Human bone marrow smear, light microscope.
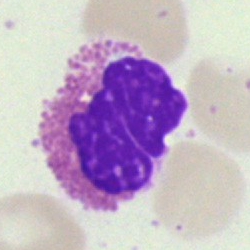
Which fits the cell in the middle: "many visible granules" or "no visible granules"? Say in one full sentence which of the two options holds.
Many granules are visible within its cytoplasm.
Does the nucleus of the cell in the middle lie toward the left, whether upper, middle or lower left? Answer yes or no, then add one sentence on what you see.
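No. The granular cytoplasm lies mostly on the left side of the nucleus, forming a crescent.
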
